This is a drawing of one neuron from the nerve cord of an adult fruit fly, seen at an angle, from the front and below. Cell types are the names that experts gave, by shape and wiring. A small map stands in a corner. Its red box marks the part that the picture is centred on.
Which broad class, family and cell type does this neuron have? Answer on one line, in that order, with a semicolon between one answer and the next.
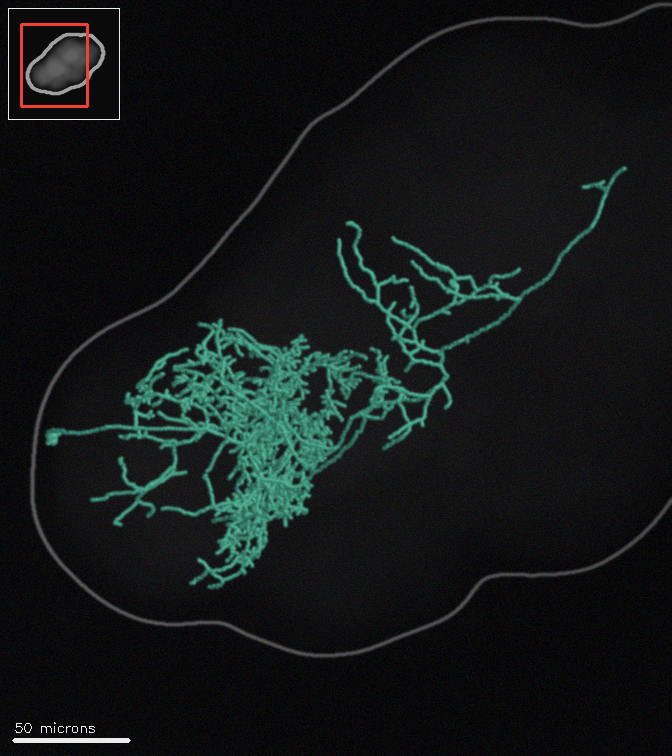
nerve-cord intrinsic neuron; hemilineage 09A; IN09A007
